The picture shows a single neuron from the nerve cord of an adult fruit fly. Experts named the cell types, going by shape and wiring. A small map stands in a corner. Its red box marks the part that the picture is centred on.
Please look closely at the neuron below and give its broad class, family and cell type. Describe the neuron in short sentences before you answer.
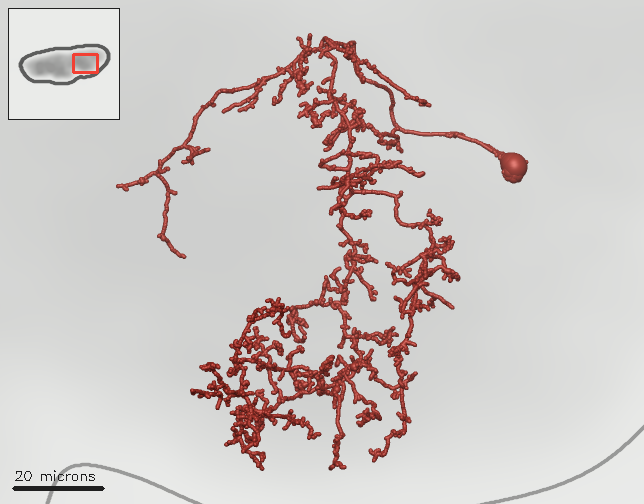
From top to bottom in the picture it spans about 100 microns. Dozens of branch ends can be seen. It is a nerve-cord intrinsic neuron. Its family is hemilineage 19A. Its cell type is IN19A074.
